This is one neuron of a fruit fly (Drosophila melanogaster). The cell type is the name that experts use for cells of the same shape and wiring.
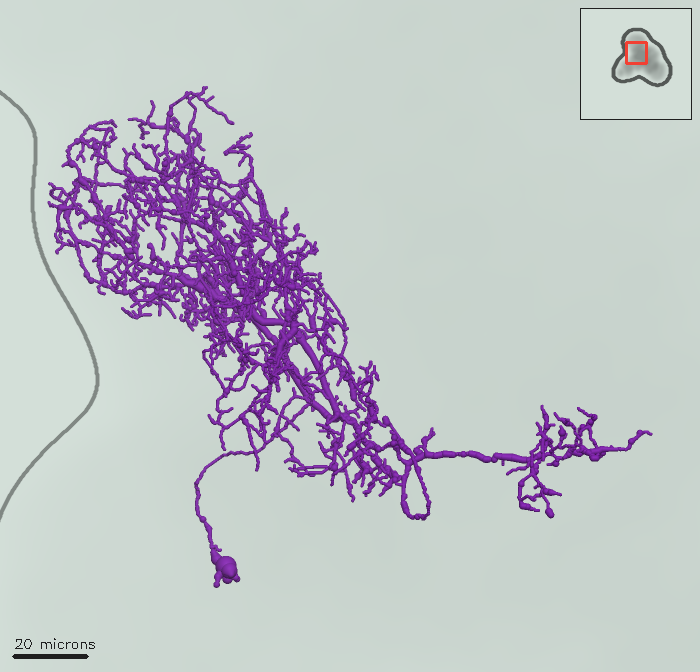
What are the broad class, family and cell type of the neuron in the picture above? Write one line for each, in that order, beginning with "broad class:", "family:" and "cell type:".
broad class: central-brain intrinsic neuron
family: LHPD
cell type: LHPD4c1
